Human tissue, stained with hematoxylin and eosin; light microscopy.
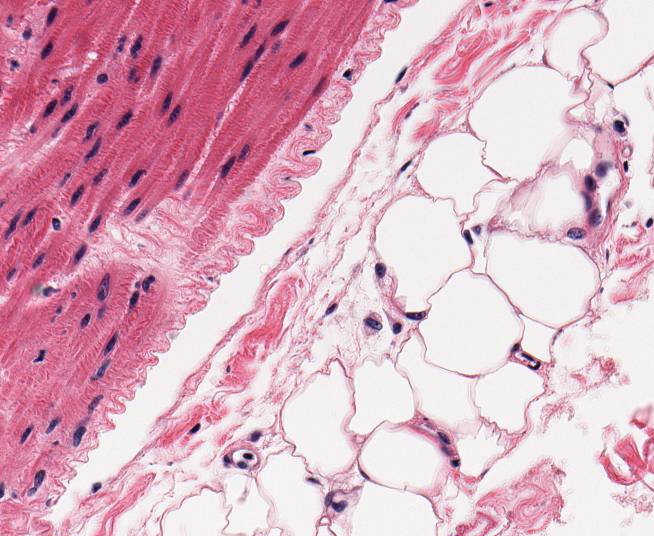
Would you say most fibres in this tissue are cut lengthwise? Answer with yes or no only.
Yes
